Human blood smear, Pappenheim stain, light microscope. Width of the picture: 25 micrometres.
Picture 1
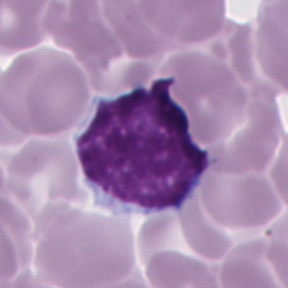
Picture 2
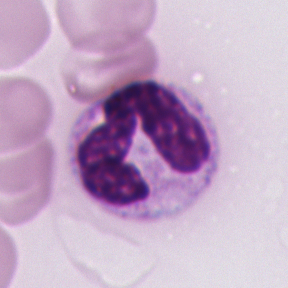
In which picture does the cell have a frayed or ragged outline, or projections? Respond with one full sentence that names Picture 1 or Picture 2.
The cell of Picture 1 has a border that is ragged or frayed, or bears projections, blebs or tags.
